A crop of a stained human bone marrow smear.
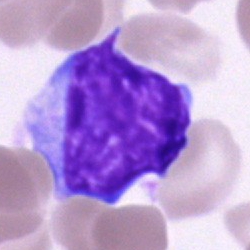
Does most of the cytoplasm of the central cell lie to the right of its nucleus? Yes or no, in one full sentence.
No, what lies toward the right is the nucleus of the cell.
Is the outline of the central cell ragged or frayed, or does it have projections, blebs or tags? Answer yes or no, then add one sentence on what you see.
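Yes. A single pointed projection sticks out from the top edge of the cell.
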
